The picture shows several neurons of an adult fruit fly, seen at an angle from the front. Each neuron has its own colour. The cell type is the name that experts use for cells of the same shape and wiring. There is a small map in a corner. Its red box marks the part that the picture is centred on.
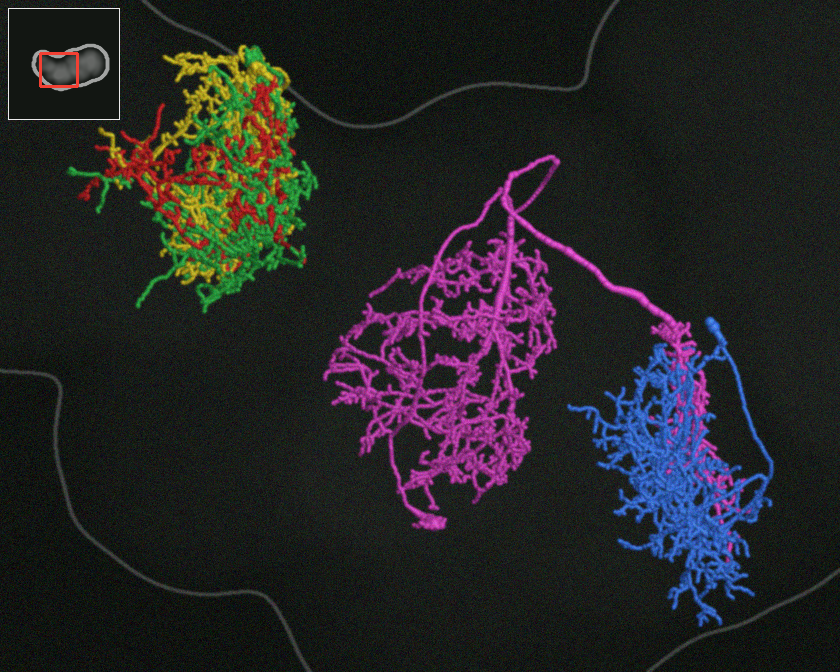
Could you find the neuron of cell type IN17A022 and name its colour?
green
